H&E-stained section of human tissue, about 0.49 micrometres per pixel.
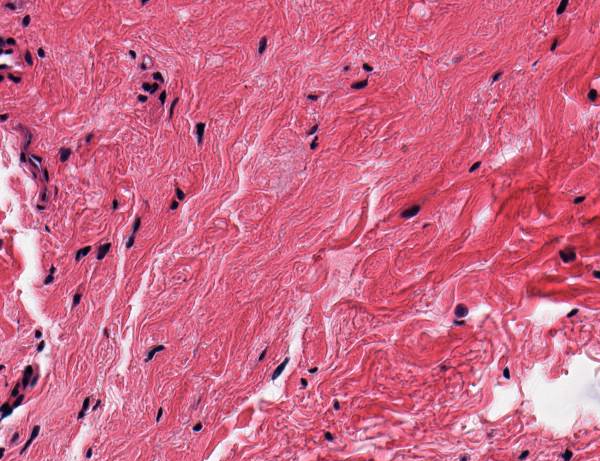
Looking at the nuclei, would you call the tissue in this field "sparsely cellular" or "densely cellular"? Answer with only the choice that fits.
Sparsely cellular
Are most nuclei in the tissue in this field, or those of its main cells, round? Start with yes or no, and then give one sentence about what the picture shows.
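No. The scattered nuclei are dark, elongated and spindle-shaped, lying between the collagen bundles as fibroblasts.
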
